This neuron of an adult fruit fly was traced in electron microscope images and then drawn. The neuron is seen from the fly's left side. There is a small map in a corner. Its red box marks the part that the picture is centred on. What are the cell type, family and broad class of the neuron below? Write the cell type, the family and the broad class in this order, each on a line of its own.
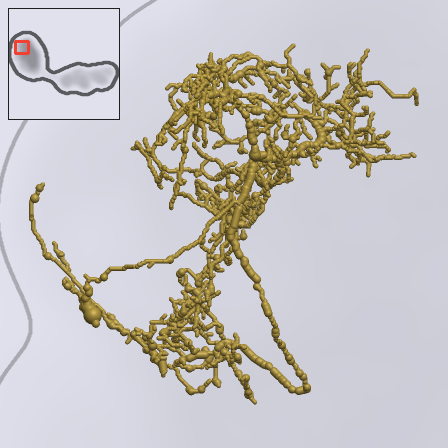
SMP153_a
hemilineage AOTUv4_dorsal
central-brain intrinsic neuron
